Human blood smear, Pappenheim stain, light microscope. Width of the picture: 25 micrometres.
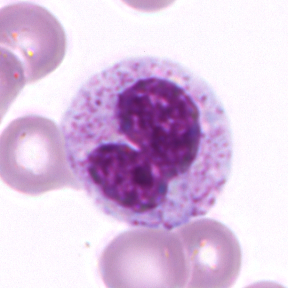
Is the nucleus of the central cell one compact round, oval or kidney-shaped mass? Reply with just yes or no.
Yes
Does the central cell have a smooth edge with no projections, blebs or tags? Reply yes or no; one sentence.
Yes, there is a smooth outline around the cell, free of projections.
